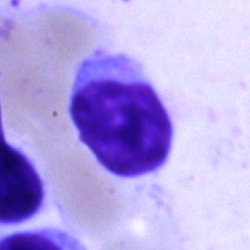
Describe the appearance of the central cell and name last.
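Look first at how much of this cell the nucleus takes up: it fills most of it, leaving only a scant amount of cytoplasm. Its chromatin stains deep purple and looks dense, with only faint lighter patches. Now search the cytoplasm: you will find no granules in it, and no vacuoles either. This cell is a lymphocyte.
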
